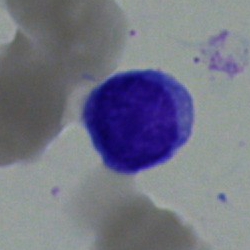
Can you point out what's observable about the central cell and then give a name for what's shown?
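Roughly round outline, and you can barely see any cytoplasm around the nucleus. The nucleus is a deep blue-violet all the way through, and there are no granules anywhere in the cell. That one's a lymphocyte.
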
